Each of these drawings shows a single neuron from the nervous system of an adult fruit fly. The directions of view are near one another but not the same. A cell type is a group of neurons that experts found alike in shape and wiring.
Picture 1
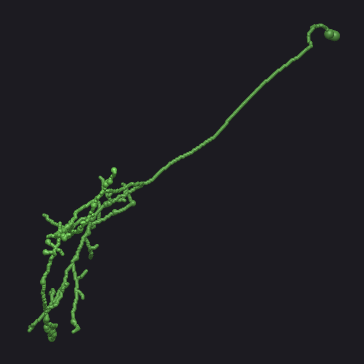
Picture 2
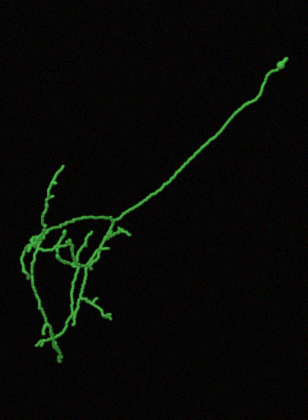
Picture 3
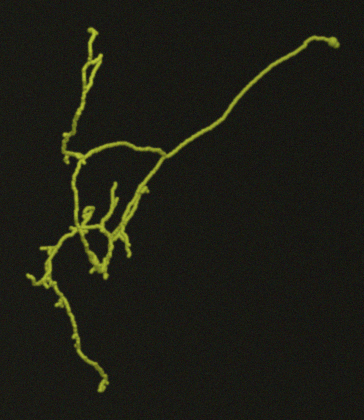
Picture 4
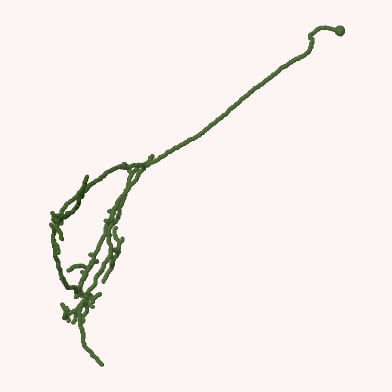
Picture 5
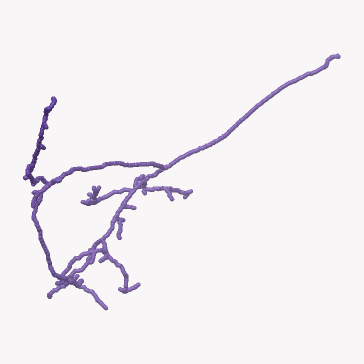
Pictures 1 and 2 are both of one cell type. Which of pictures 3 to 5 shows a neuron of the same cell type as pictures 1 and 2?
Picture 5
